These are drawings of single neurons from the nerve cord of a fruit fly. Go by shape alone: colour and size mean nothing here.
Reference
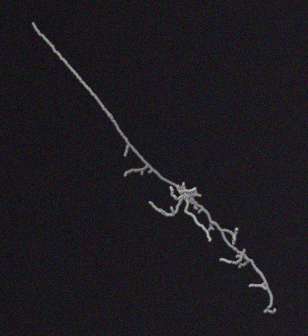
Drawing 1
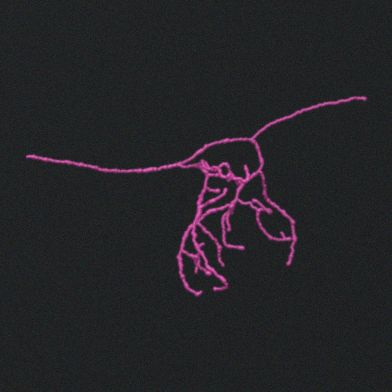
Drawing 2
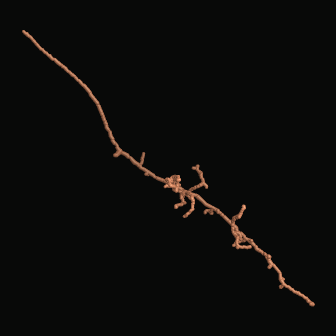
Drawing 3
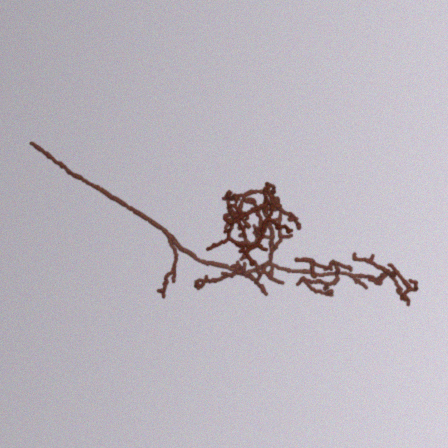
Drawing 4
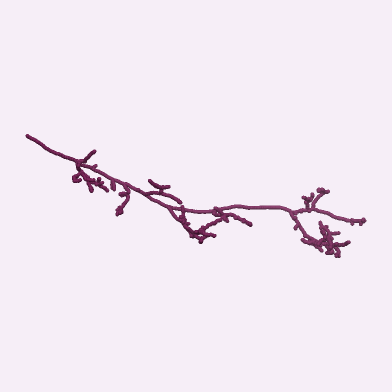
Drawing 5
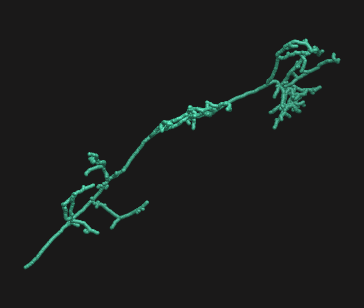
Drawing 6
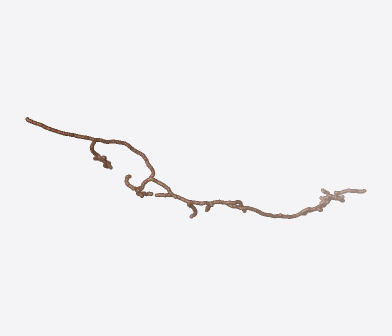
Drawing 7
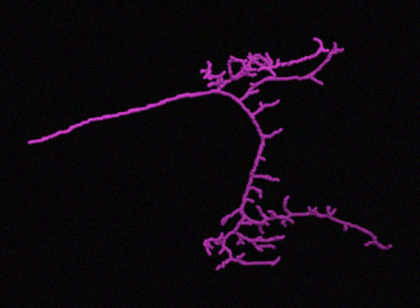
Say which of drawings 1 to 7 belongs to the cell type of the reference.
Drawing 2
